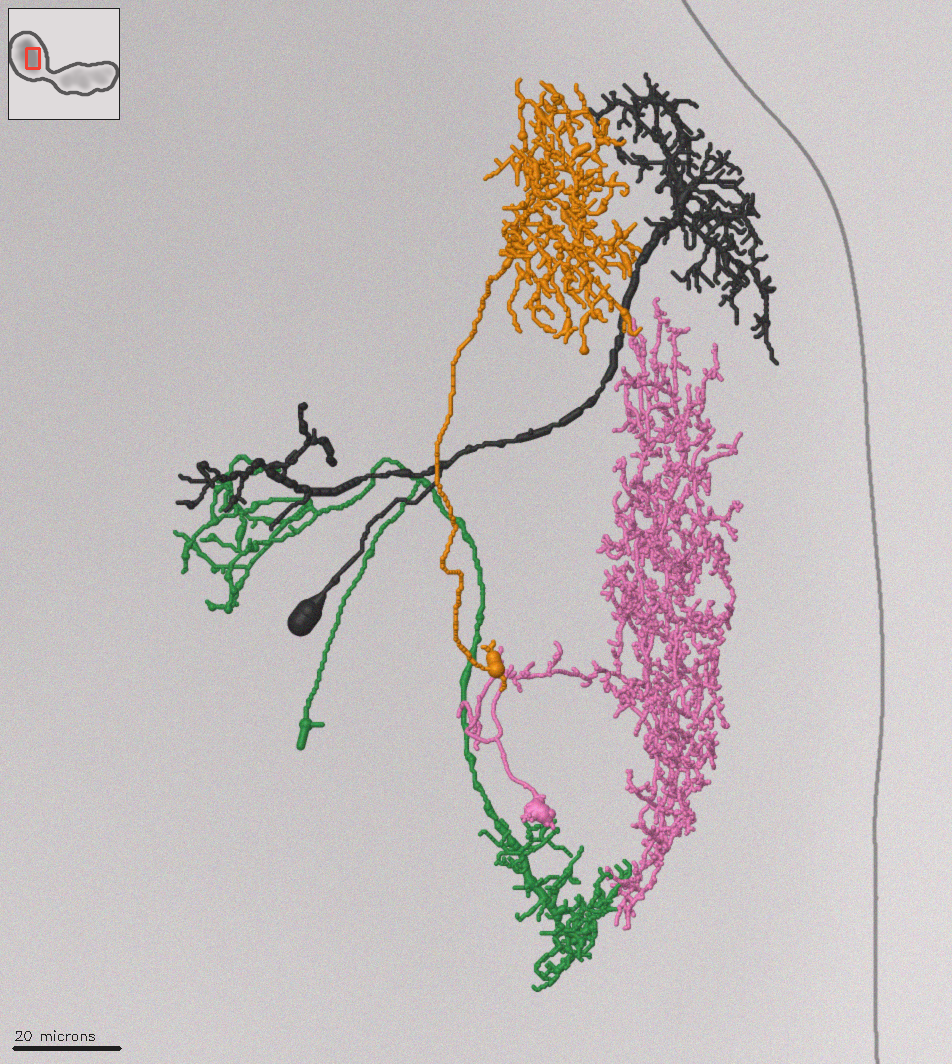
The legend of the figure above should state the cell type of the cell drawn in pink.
Li26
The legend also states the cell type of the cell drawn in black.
LC4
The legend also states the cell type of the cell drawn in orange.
Li25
